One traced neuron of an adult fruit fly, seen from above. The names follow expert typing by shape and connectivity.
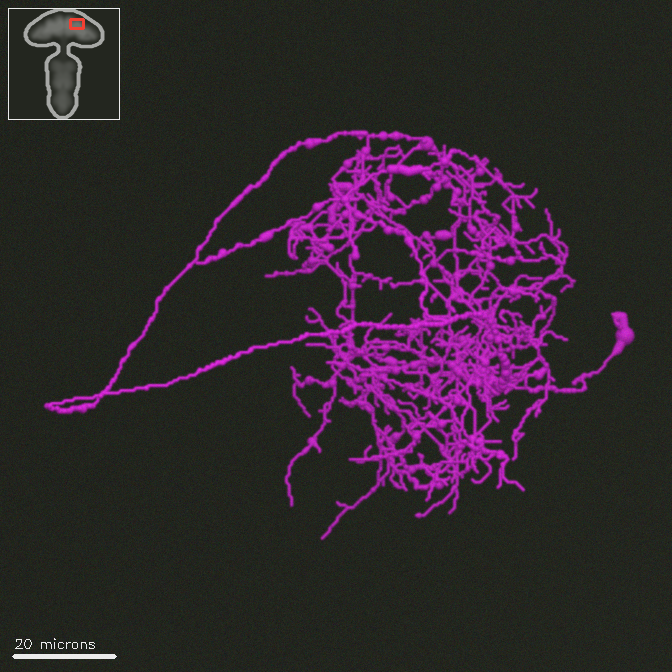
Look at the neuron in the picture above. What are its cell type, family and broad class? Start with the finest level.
CB3322; hemilineage VLPl&p2_lateral; central-brain intrinsic neuron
